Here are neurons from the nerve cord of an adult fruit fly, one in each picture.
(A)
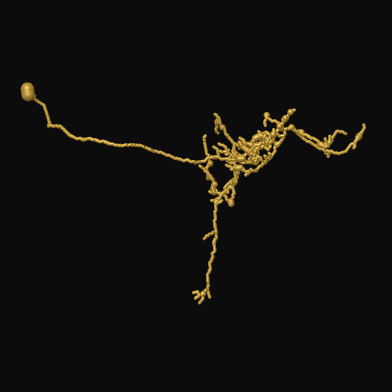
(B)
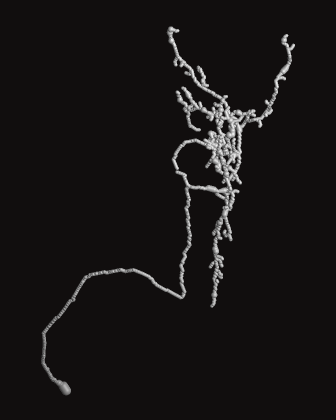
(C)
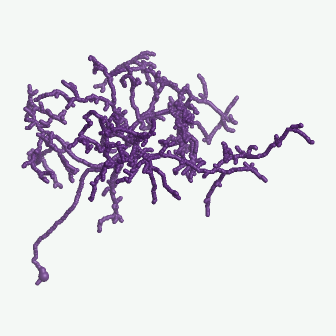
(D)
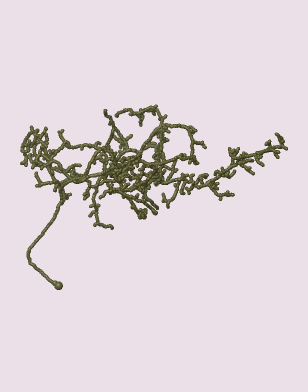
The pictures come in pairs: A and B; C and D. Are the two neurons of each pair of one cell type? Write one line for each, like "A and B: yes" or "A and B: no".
A and B: yes
C and D: yes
